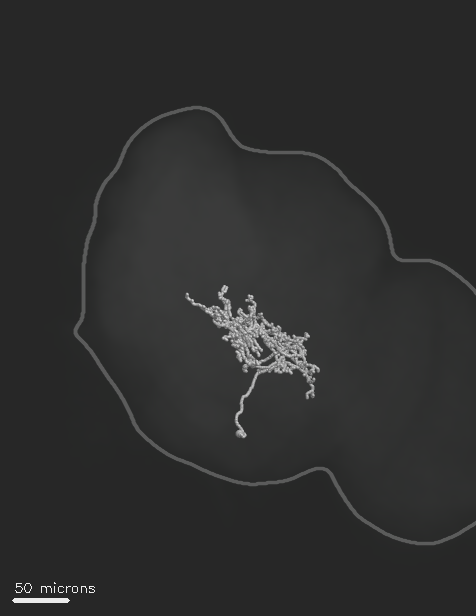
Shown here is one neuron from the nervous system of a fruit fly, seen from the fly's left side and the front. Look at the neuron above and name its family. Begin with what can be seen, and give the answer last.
From top to bottom in the picture it spans about 140 microns. As drawn here it is about as wide as it is tall. It is a central-brain intrinsic neuron. The family is hemilineage FLAa1.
